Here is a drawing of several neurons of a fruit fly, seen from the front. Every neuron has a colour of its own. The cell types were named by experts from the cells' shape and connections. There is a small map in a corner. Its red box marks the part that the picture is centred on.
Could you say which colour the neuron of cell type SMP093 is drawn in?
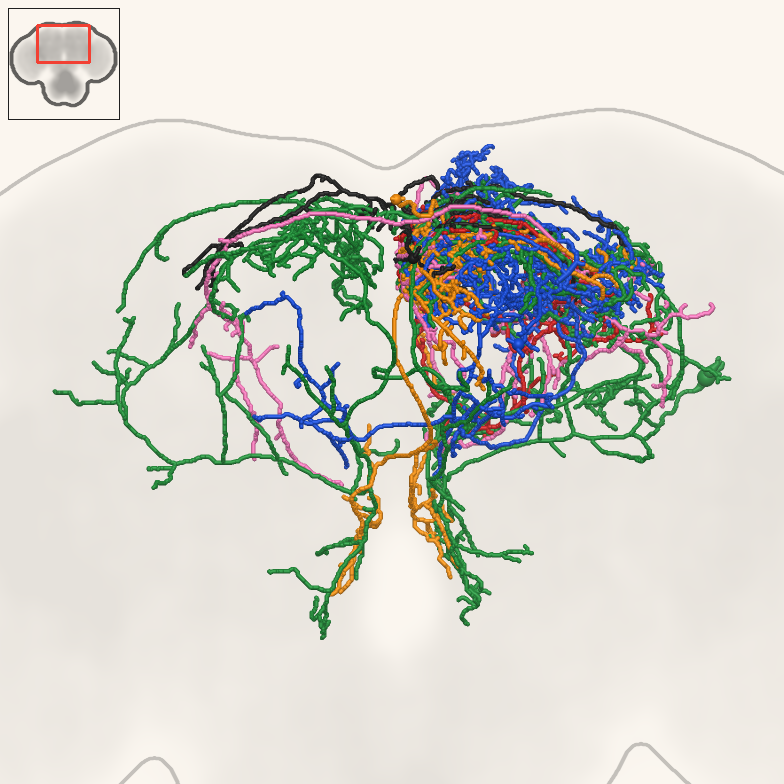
black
